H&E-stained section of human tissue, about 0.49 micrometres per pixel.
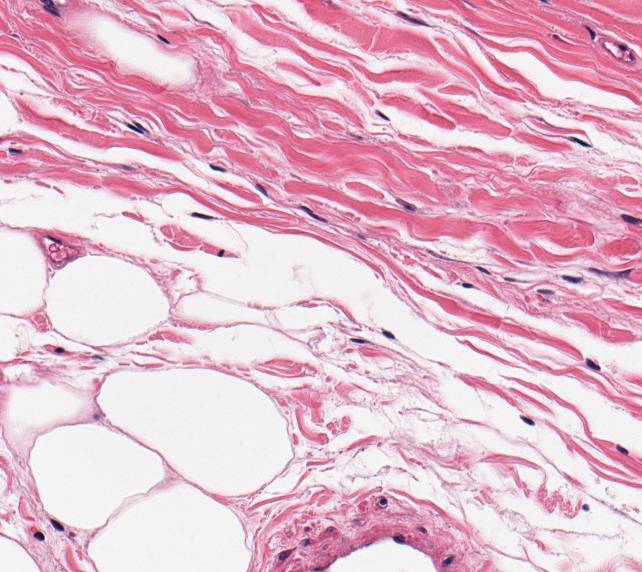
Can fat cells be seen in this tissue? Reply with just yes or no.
Yes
